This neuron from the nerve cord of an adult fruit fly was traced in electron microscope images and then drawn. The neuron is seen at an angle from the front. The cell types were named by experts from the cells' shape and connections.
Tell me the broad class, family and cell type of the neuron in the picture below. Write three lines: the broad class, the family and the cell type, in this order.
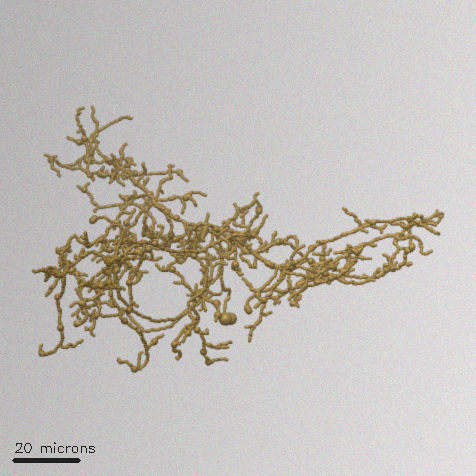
nerve-cord intrinsic neuron
hemilineage 00A
IN00A045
